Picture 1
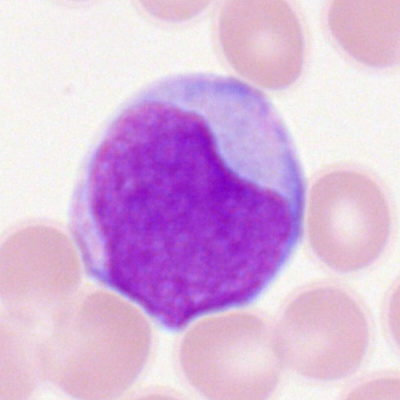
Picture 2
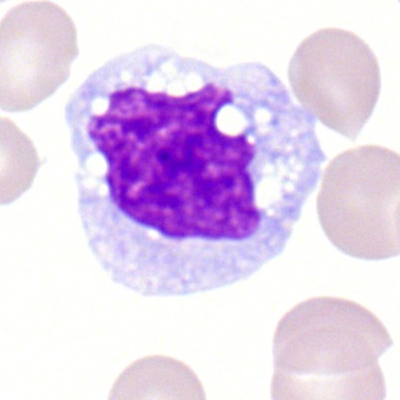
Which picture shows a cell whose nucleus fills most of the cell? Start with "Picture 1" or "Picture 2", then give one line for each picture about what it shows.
Picture 1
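What picture 1 shows: The nucleus fills most of the cell.
What picture 2 shows: The cytoplasm is abundant and pale grey-blue.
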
